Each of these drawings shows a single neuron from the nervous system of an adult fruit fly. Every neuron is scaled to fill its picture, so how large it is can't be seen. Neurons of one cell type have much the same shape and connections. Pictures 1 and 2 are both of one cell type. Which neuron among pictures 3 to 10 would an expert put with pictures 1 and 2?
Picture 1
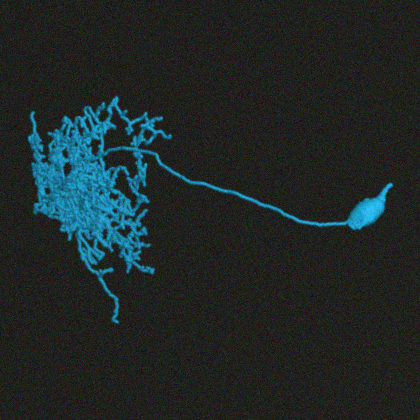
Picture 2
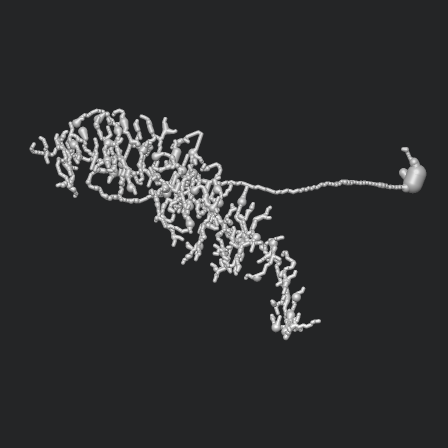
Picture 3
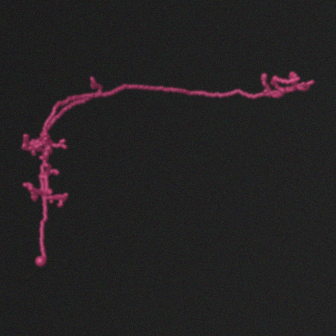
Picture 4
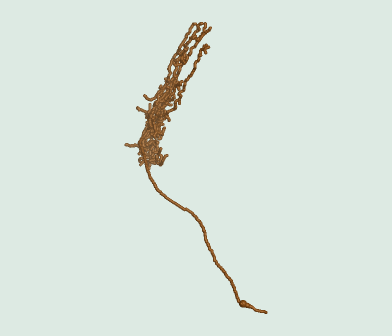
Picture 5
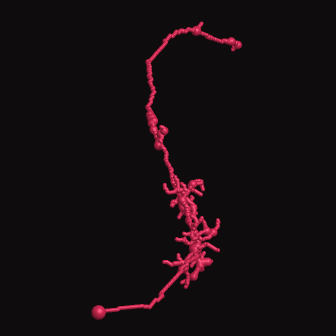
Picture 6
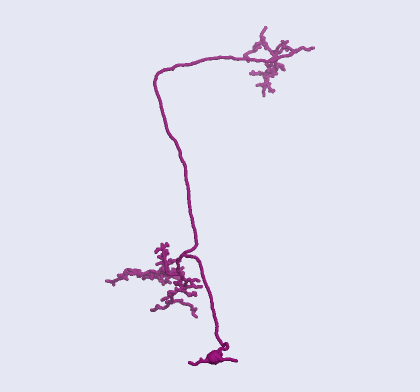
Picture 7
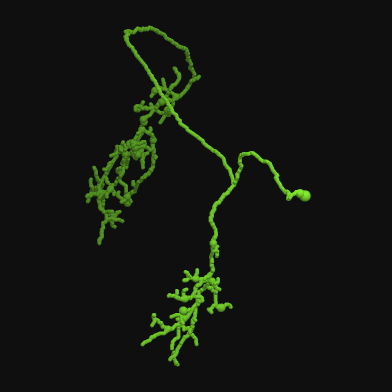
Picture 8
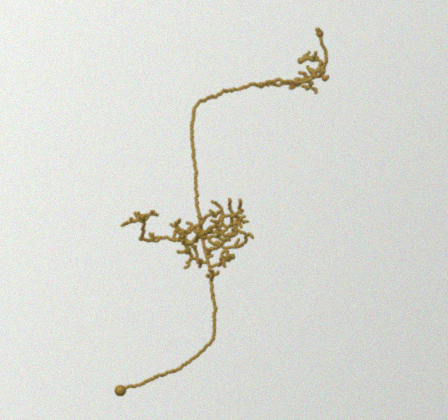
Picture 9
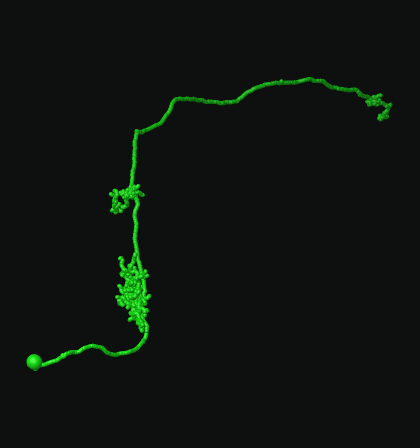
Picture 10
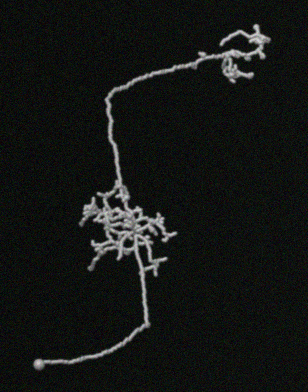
4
